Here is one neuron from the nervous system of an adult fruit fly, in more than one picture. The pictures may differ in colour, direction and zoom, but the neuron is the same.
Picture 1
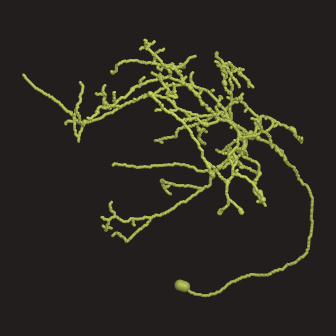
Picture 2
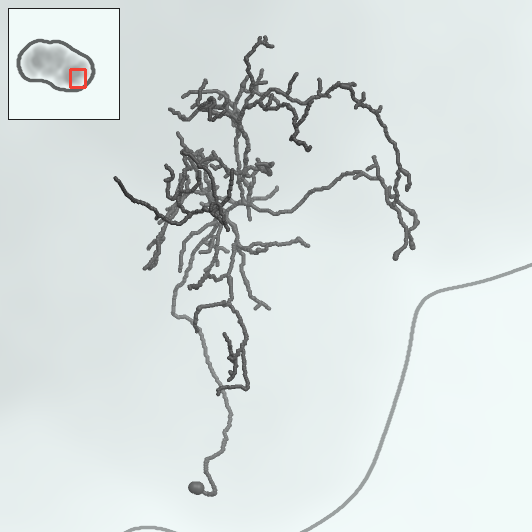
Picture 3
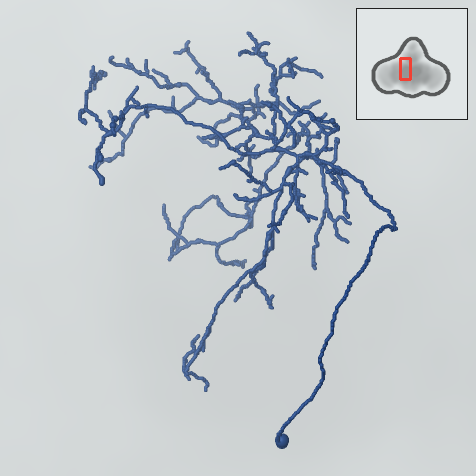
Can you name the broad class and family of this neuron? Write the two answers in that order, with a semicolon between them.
nerve-cord intrinsic neuron; hemilineage 04B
